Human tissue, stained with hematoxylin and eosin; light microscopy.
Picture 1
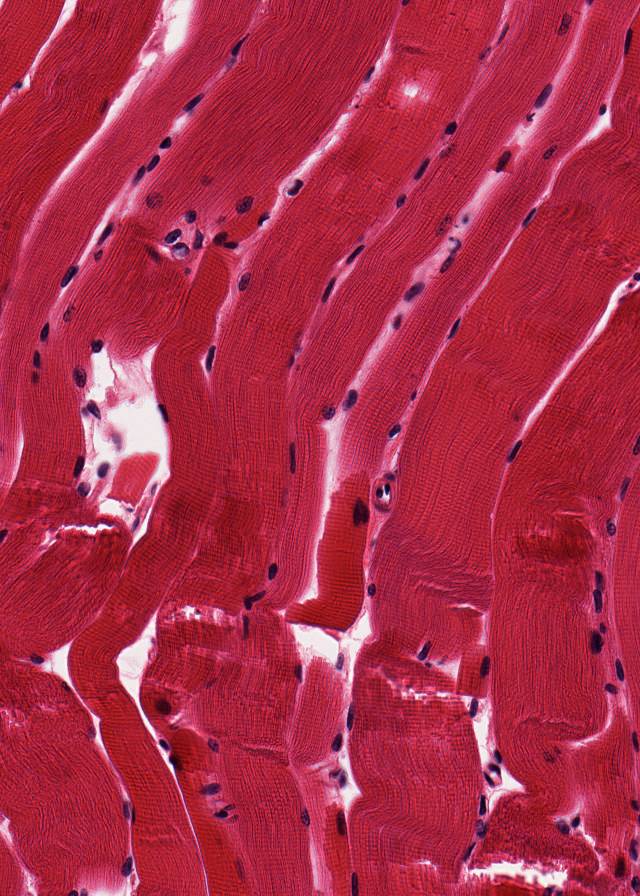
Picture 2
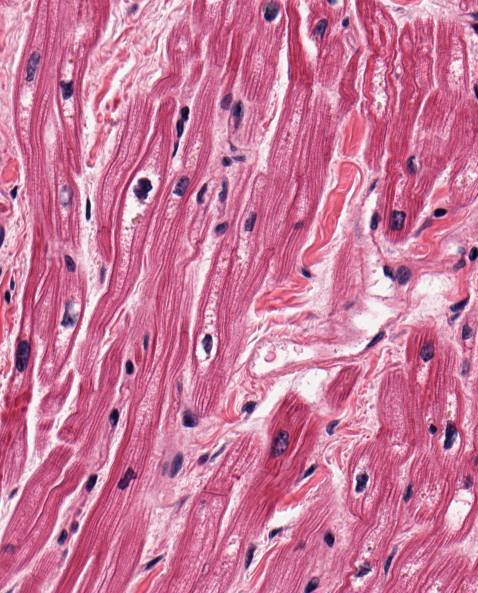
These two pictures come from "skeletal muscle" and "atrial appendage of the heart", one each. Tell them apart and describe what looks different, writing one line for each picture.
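Picture 1: skeletal muscle. Small dark elongated nuclei lie in rows along the narrow clefts between the fibres.
Picture 2: atrial appendage of the heart. The muscle nuclei lie centrally within the fibres.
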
